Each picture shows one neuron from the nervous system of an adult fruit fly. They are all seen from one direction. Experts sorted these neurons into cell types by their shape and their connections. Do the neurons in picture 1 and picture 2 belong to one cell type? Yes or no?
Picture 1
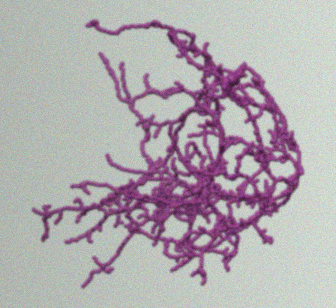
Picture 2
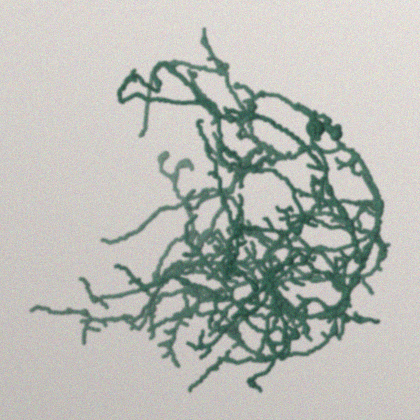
yes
